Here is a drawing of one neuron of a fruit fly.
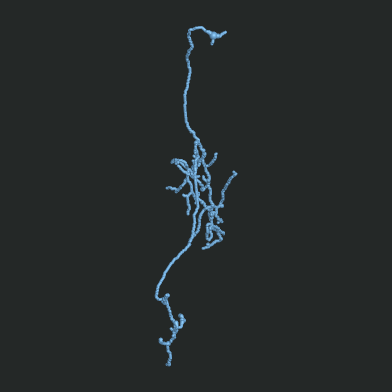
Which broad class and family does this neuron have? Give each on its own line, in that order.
central-brain intrinsic neuron
hemilineage LB3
